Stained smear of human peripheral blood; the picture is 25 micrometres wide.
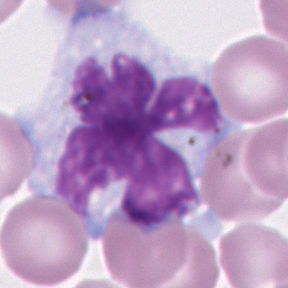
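Monocyte at the centre of a stained human peripheral blood smear, taken point by point: its outline is irregular and angular rather than round; its nucleus is divided into several broad lobes radiating from a central region; its cytoplasm is pale greyish-blue and forms a wide rim, widest above the nucleus.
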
